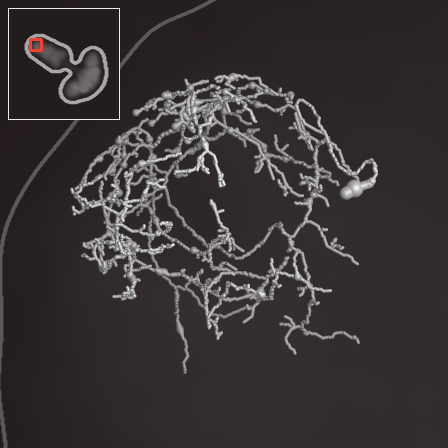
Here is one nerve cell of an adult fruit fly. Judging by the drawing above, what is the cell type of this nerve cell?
INXXX382_b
